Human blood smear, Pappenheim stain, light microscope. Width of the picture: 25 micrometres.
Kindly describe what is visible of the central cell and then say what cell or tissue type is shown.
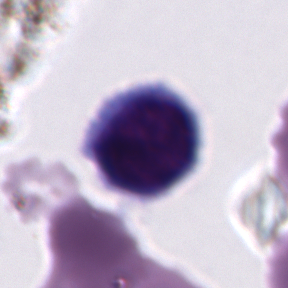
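About 10 micrometres across, the cell is roughly round in outline, with a slightly uneven edge on the left side. Within it lies a round nucleus about 9 micrometres across, its chromatin dark purple and dense throughout, with no nucleoli standing out. The cytoplasm is only a scant rim, seen mainly along the left edge. This is a hairy cell.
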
